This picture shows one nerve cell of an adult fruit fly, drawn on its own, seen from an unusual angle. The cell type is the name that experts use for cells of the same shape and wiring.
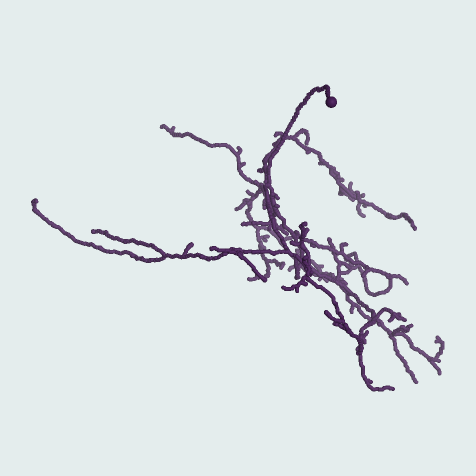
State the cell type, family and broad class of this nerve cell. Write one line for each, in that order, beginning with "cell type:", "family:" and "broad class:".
cell type: CB0976
family: hemilineage SMPp&v1_posterior
broad class: central-brain intrinsic neuron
